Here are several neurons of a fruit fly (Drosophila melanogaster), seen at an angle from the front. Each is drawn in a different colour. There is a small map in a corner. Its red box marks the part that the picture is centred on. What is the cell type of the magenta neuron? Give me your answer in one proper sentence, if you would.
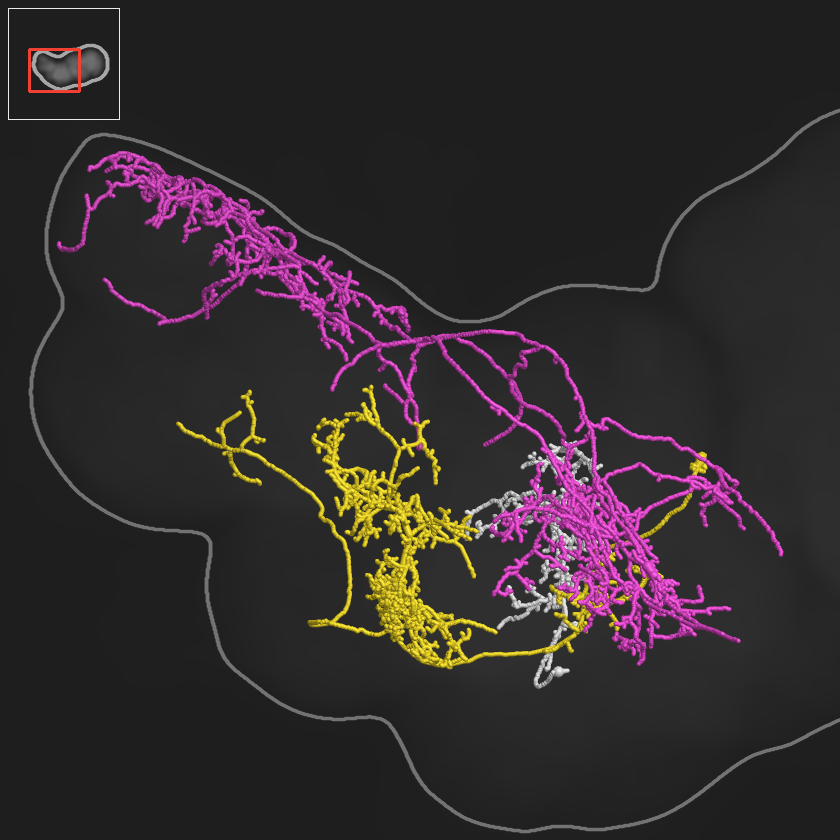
By type, the neuron is INXXX034.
